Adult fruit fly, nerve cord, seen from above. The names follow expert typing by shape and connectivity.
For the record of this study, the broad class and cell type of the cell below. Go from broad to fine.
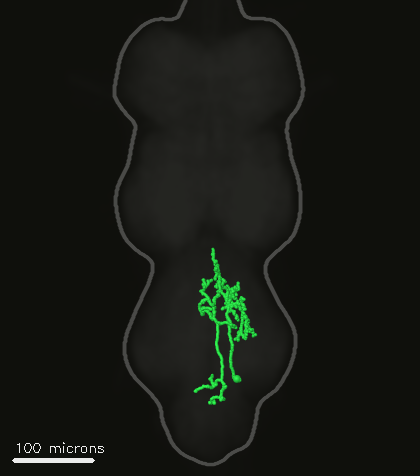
nerve-cord intrinsic neuron; INXXX423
